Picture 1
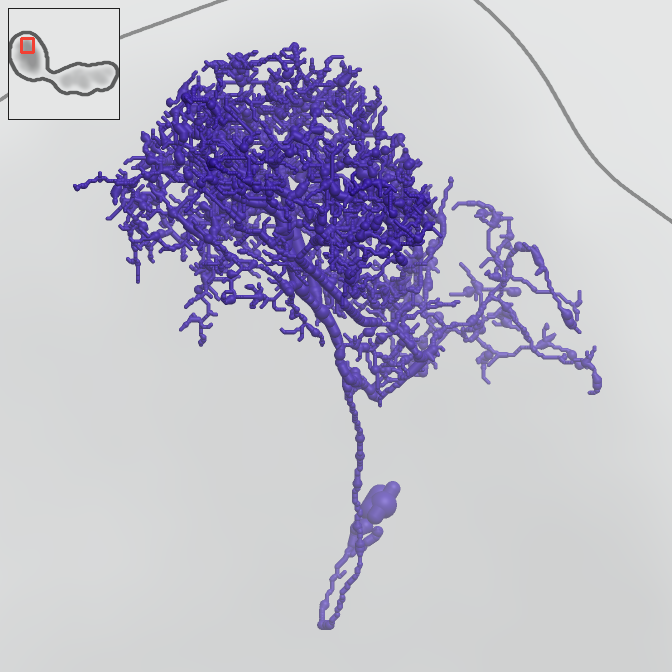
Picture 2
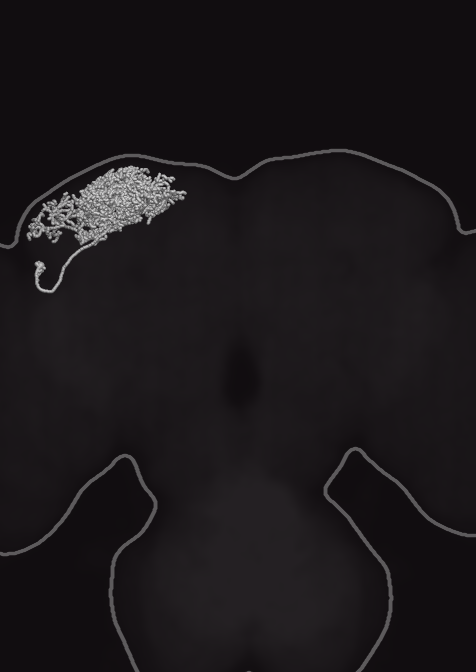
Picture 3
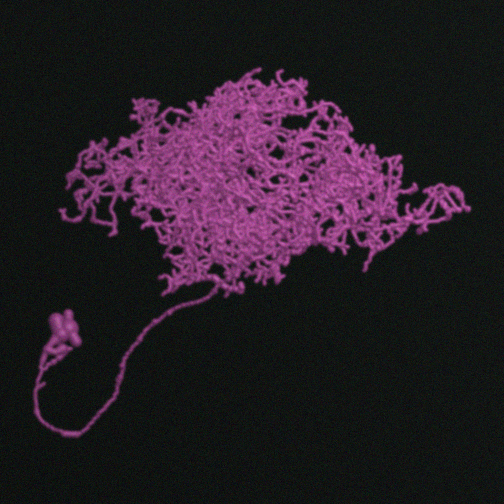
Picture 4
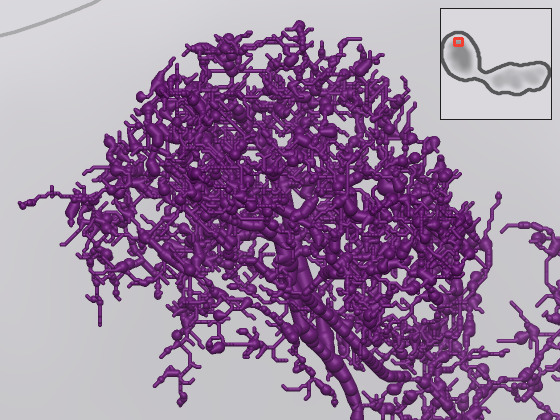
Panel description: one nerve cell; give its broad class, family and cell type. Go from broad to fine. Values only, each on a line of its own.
central-brain intrinsic neuron
LHCENT
LHCENT6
